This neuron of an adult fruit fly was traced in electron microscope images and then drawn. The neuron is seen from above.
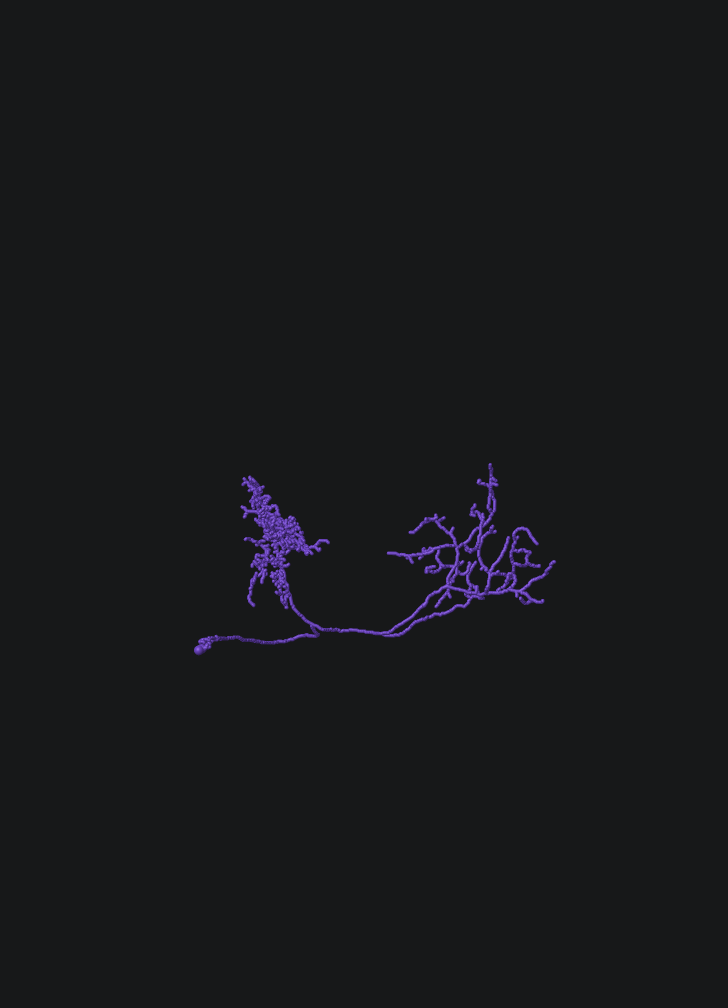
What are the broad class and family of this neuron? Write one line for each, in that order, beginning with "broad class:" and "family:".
broad class: central-brain intrinsic neuron
family: hemilineage LB3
